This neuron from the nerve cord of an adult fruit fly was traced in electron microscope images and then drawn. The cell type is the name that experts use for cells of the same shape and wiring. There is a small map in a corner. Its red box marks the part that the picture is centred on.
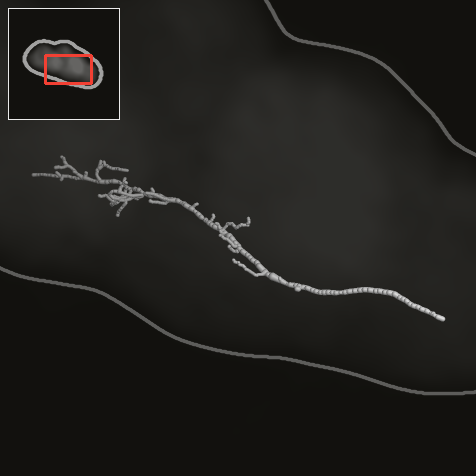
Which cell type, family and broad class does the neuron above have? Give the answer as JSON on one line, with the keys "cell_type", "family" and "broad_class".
{"cell_type": "DNp22", "family": "DNp", "broad_class": "descending neuron"}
